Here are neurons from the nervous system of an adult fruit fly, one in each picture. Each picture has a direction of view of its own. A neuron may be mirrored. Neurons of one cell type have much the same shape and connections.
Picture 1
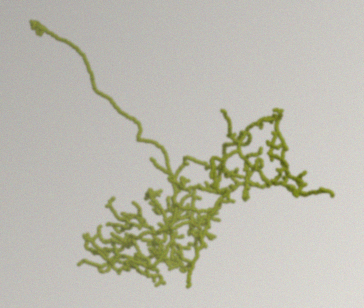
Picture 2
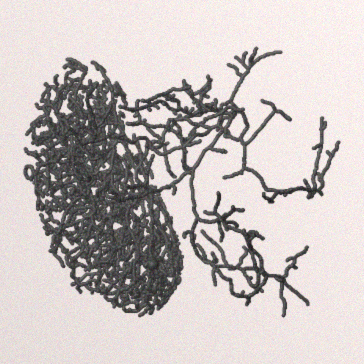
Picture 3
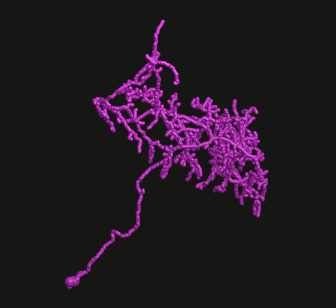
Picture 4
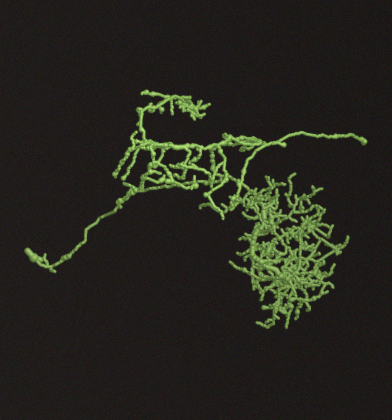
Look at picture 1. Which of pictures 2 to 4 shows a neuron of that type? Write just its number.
3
